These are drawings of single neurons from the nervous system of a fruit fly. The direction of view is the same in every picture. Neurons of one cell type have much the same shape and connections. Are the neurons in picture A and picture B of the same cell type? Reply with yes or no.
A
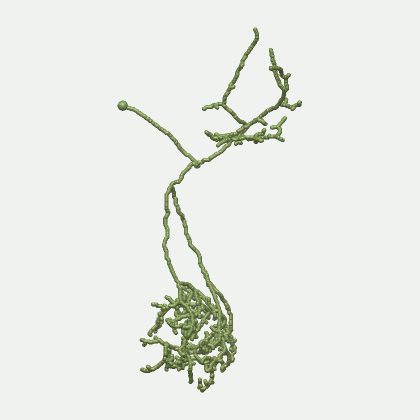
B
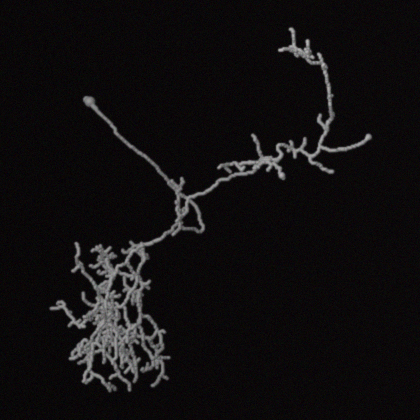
no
